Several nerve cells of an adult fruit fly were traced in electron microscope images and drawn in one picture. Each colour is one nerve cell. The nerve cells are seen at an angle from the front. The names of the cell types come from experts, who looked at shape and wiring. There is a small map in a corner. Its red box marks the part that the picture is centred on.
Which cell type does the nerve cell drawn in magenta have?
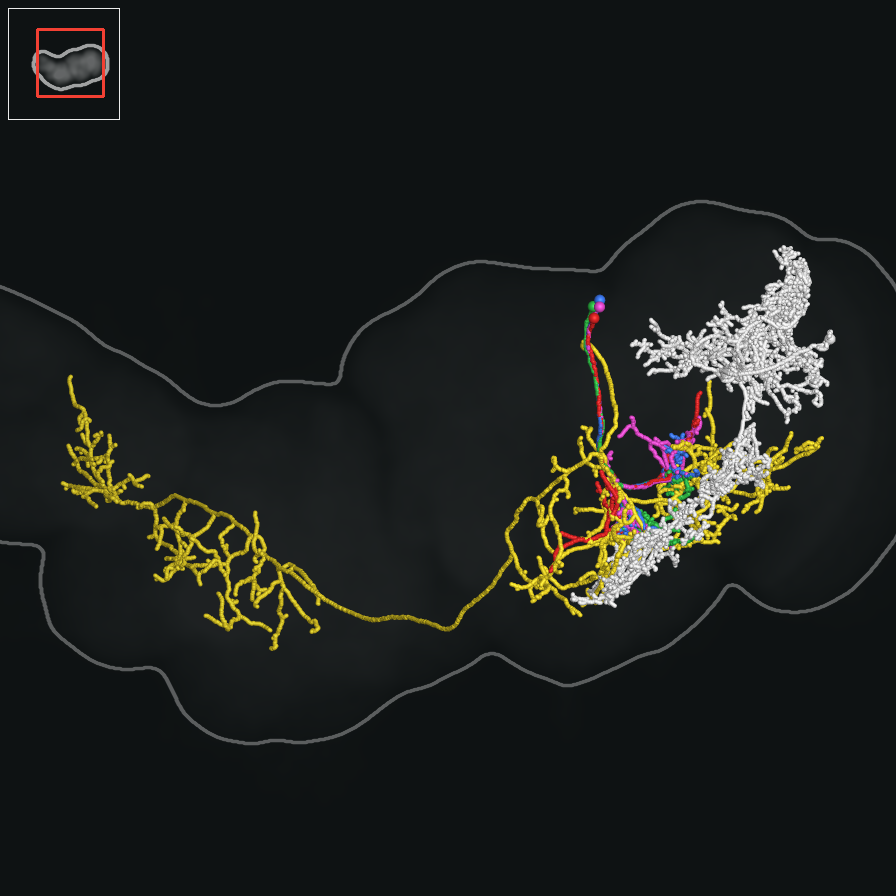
WED102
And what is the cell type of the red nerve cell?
WED103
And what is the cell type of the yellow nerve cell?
DNp38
